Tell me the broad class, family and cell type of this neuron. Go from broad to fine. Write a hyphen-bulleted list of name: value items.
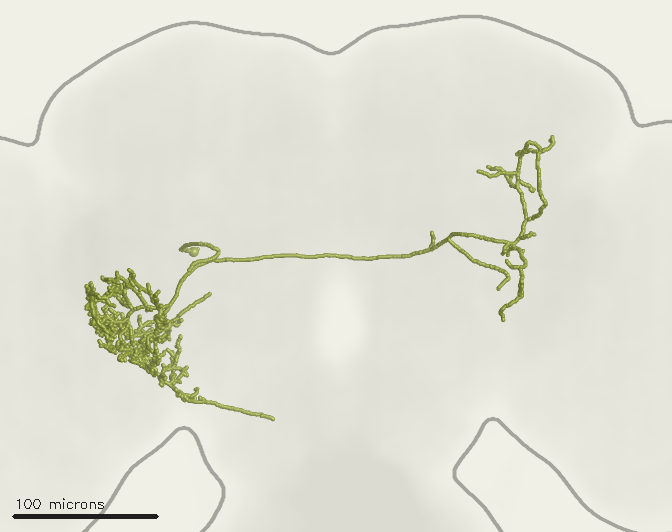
- broad class: central-brain intrinsic neuron
- family: hemilineage VLPl&p2_posterior
- cell type: CB0440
